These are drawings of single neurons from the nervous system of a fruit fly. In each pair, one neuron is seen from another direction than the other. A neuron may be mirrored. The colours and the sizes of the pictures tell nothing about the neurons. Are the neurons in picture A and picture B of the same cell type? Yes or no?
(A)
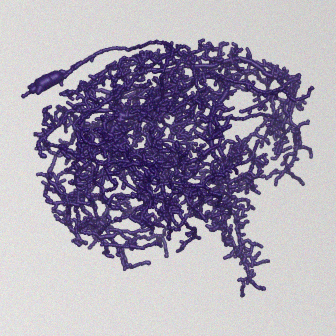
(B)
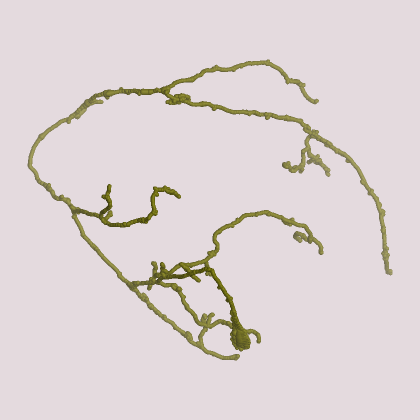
no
